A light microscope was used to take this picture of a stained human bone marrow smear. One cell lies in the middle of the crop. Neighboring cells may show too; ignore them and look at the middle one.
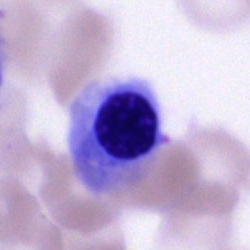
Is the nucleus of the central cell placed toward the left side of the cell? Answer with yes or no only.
No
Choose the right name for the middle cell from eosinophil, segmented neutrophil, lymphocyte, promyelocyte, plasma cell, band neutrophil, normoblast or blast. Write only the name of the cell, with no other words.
normoblast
